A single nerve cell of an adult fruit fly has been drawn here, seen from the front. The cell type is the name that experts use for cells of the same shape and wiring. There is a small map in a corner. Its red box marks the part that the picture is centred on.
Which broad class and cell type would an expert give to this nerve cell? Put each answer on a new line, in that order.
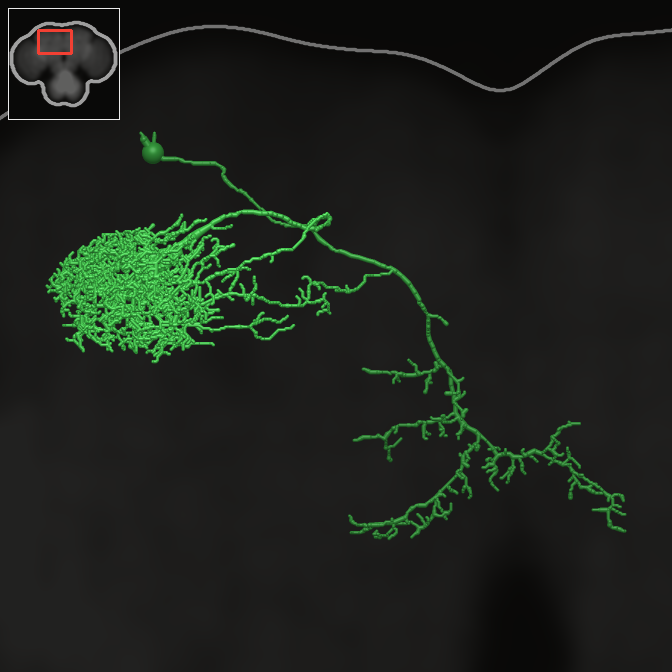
central-brain intrinsic neuron
AOTU063_b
